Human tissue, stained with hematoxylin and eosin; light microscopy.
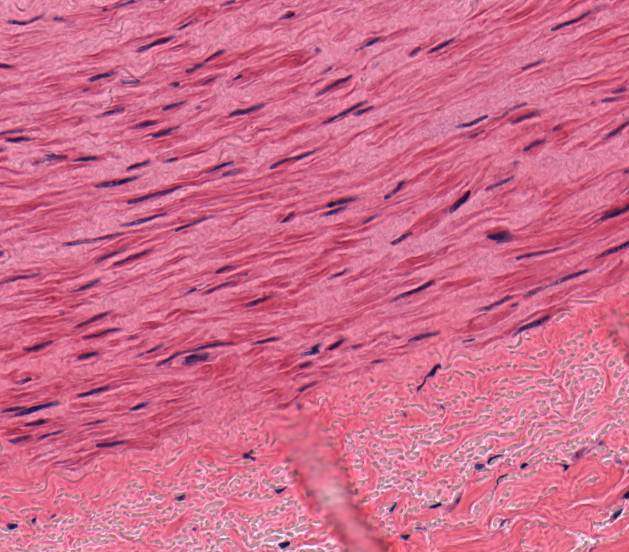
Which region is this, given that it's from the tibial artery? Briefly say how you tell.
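The upper band of this field is tunica media. It consists of densely packed, parallel spindle cells with slender, elongated, dark blue-purple nuclei and pink cytoplasm drawn out along their length.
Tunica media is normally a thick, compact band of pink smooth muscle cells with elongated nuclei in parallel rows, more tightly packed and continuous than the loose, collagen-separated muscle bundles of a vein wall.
Below it lies looser connective tissue with far fewer nuclei.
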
